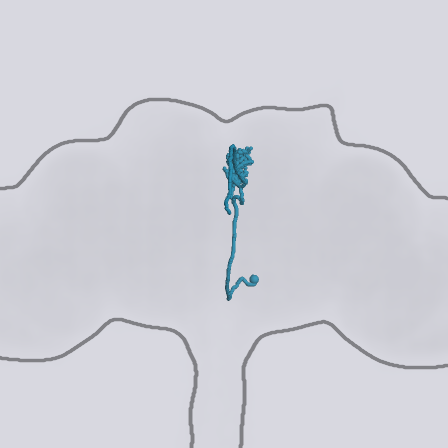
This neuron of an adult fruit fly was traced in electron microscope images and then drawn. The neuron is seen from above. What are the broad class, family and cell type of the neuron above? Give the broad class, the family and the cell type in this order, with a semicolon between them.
central-brain intrinsic neuron; hemilineage LB5; PRW042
